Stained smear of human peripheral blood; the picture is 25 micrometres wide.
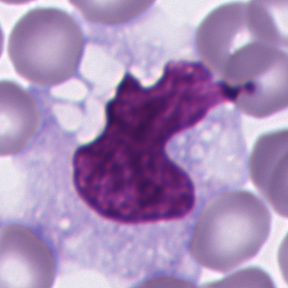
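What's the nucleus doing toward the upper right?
A thin, tapering strand of it reaches out that way.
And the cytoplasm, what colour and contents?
Pale greyish-lilac, with fine, faint granules and several clear rounded vacuoles to the upper left of the nucleus.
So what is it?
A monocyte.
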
